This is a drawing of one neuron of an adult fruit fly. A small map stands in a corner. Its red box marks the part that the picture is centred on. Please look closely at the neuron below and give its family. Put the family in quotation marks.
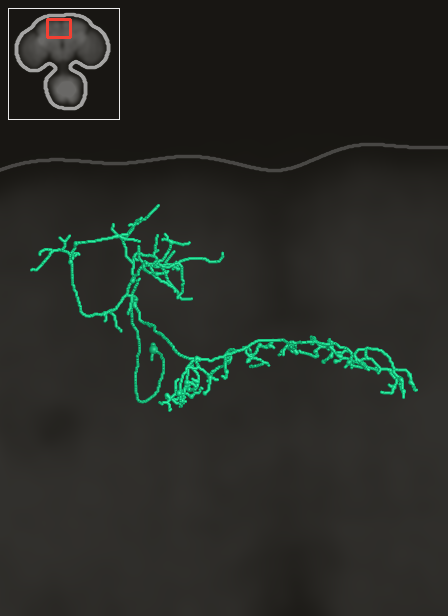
"hemilineage SIPp1"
